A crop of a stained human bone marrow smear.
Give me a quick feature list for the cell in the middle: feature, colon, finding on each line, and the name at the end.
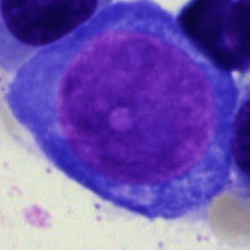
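Chromatin: fine, evenly dispersed.
Nucleolus: one, pale, near the centre of the nucleus.
Cytoplasmic rim: wider below the nucleus than above it.
Pale zone: mottled, in the cytoplasm just below the nucleus.
Name: proerythroblast.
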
